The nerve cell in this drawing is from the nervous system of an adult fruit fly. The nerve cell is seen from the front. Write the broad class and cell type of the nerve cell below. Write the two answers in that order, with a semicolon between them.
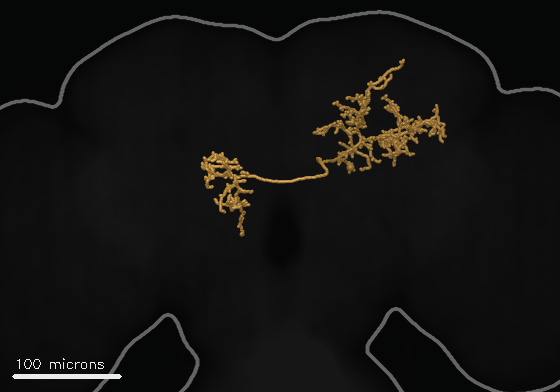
central-brain intrinsic neuron; CL327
